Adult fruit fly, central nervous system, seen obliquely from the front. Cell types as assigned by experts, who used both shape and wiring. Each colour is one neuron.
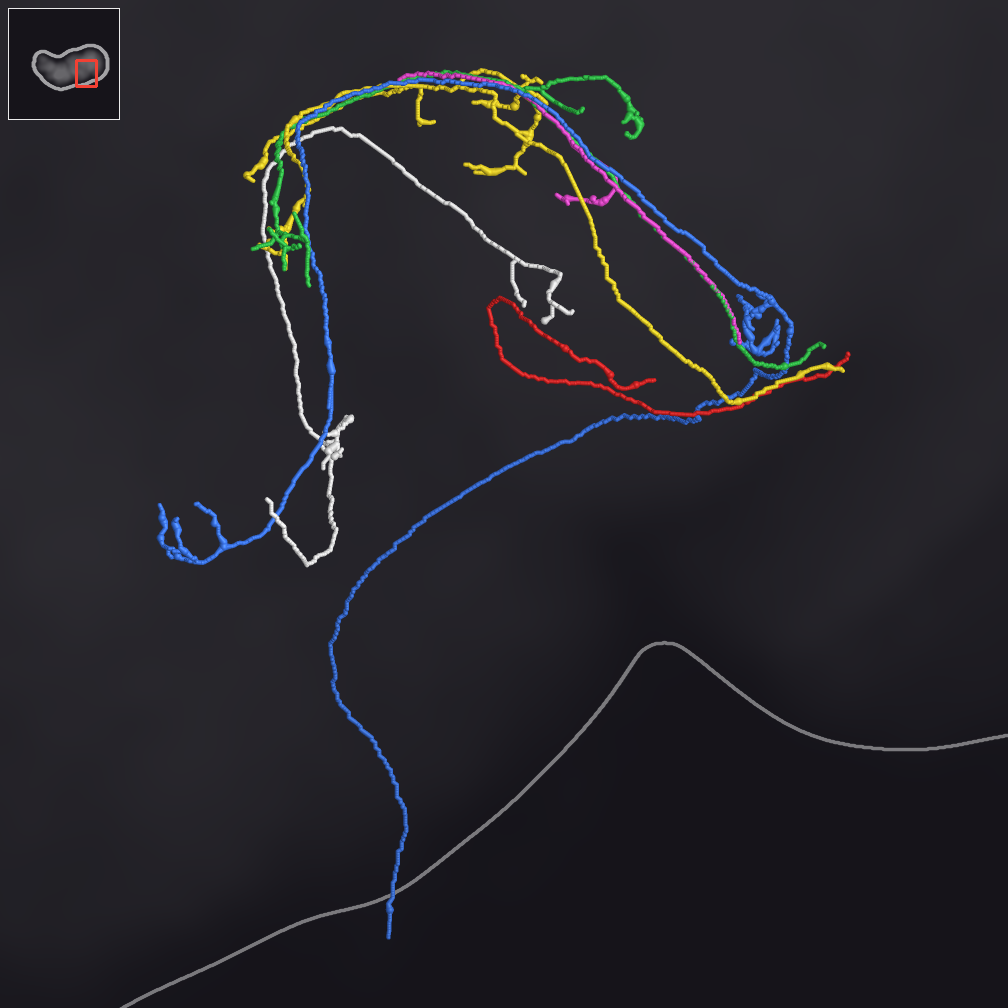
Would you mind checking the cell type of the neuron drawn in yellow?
ORN_DM1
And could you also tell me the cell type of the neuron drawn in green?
ORN_DM6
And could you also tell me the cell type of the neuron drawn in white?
ORN_VM2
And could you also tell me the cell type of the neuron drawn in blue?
ORN_VA7l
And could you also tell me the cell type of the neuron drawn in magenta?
ORN_DM5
